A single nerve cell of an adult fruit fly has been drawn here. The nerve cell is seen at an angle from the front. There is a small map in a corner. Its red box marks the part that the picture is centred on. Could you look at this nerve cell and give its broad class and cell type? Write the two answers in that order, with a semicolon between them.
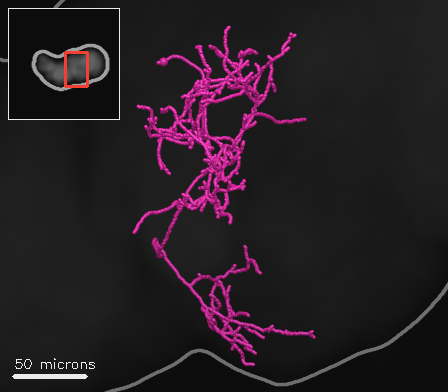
central-brain intrinsic neuron; AVLP709m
